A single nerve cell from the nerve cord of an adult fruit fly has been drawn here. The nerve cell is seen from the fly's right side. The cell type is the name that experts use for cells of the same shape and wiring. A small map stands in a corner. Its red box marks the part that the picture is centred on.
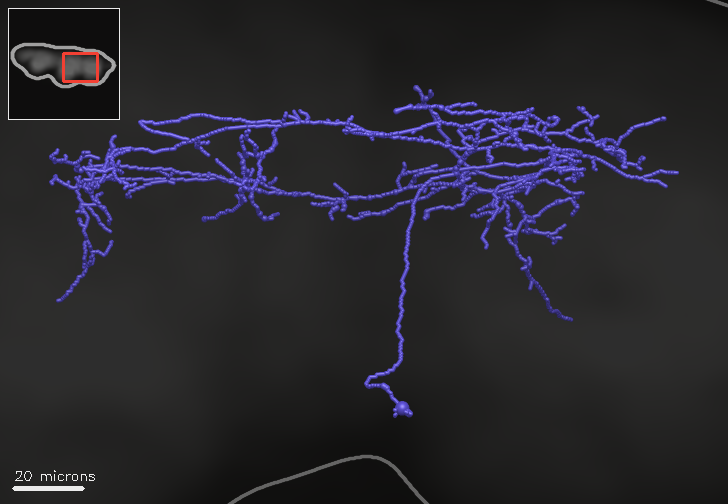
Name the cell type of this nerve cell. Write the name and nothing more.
IN00A053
